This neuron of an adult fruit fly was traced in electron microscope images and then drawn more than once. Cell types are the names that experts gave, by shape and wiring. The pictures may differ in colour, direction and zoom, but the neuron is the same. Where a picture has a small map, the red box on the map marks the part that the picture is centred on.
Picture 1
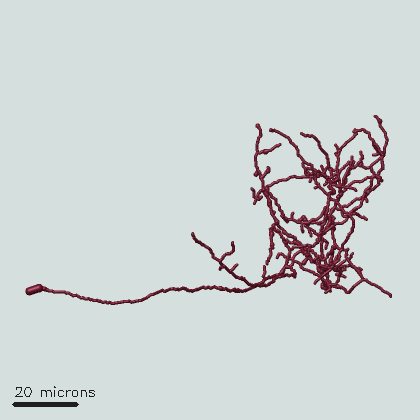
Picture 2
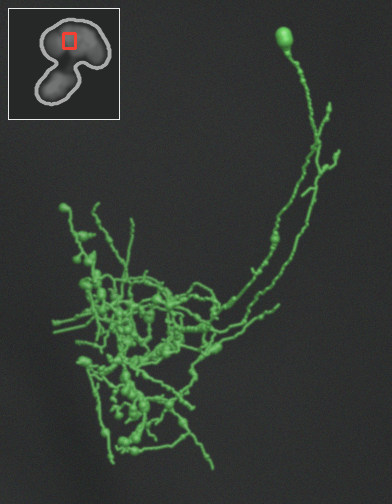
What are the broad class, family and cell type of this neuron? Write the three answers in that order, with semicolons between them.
central-brain intrinsic neuron; hemilineage LALa1_posterior; WED042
